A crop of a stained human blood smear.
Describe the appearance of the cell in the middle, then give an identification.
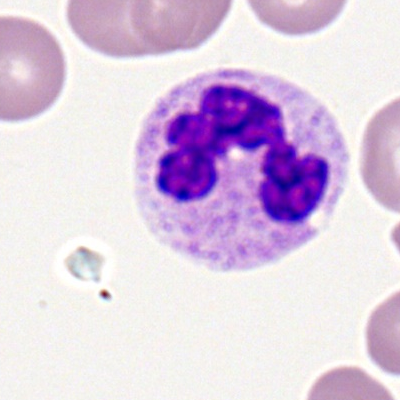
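A round, smooth outline, then. The nucleus is divided into several lobes joined in an arch, and I can see no nucleoli in it. Fine lilac granules lie scattered evenly through the cytoplasm. So this is a segmented neutrophil.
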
